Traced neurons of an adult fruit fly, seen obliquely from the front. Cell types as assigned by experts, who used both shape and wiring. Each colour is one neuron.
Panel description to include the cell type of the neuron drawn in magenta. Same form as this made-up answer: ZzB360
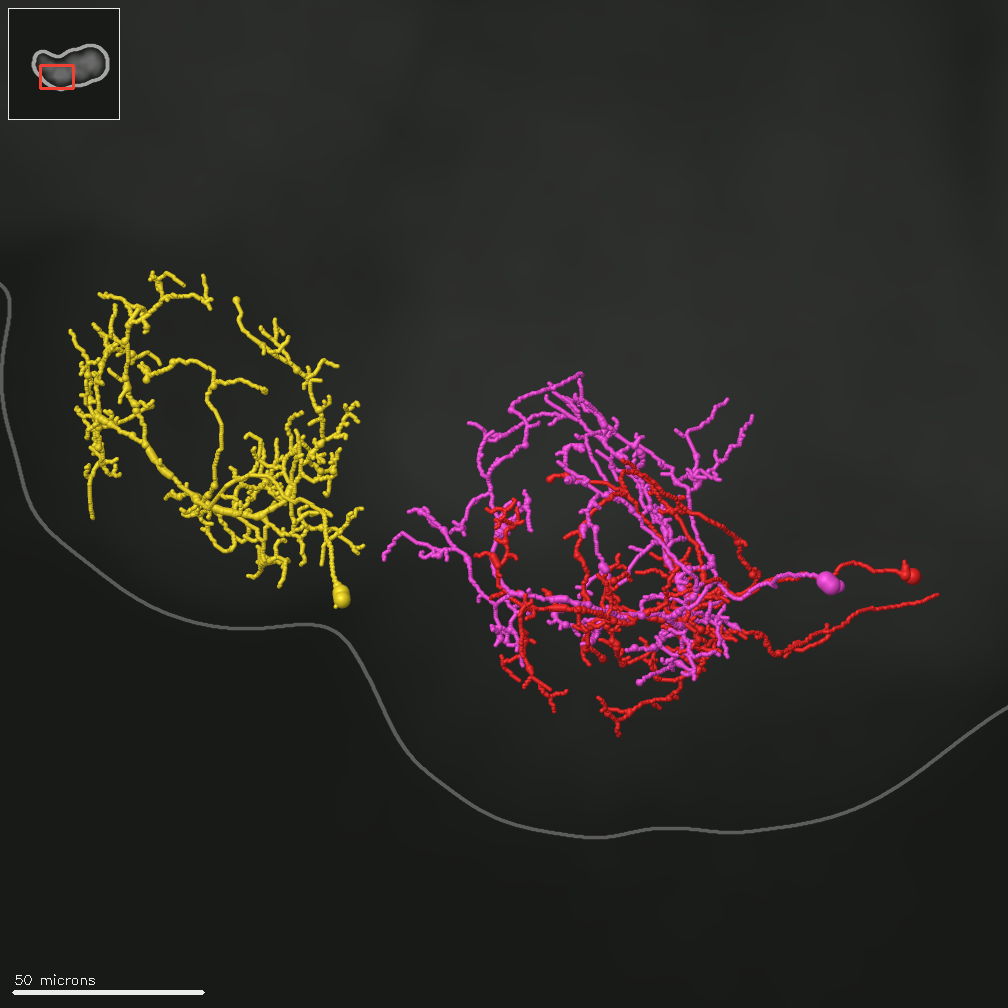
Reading: IN16B082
